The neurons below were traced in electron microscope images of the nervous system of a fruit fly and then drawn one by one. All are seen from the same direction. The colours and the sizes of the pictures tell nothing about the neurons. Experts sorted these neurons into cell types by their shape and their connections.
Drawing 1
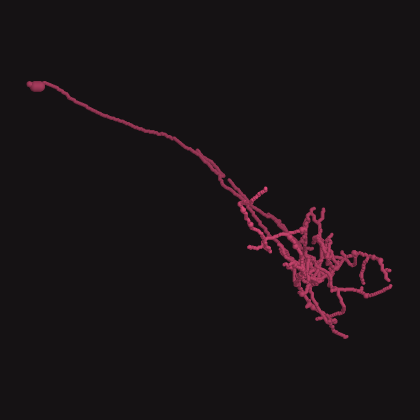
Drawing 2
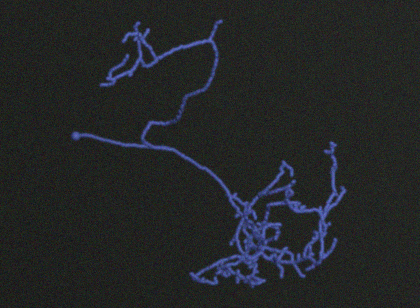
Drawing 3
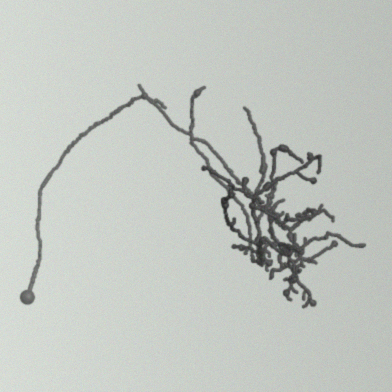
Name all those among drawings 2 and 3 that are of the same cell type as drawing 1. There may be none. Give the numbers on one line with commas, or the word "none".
3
